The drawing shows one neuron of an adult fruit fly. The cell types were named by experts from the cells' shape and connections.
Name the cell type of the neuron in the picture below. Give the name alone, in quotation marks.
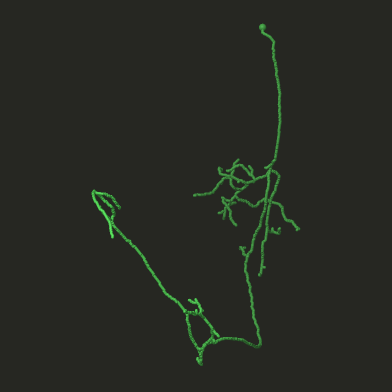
"CB4242"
